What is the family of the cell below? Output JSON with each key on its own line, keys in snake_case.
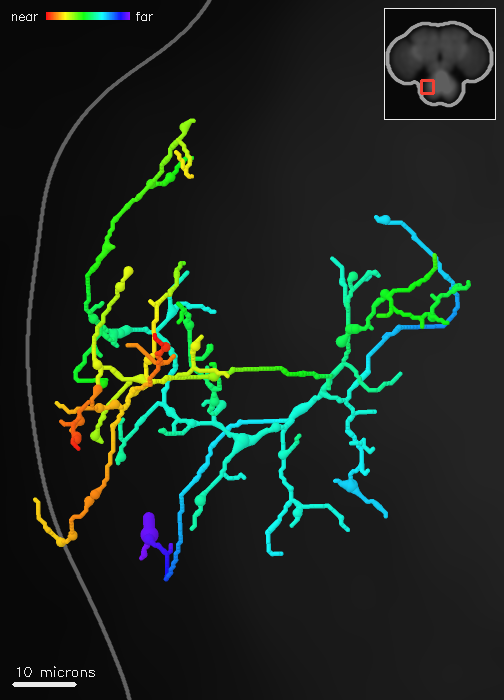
{
 "family": "hemilineage 21A"
}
